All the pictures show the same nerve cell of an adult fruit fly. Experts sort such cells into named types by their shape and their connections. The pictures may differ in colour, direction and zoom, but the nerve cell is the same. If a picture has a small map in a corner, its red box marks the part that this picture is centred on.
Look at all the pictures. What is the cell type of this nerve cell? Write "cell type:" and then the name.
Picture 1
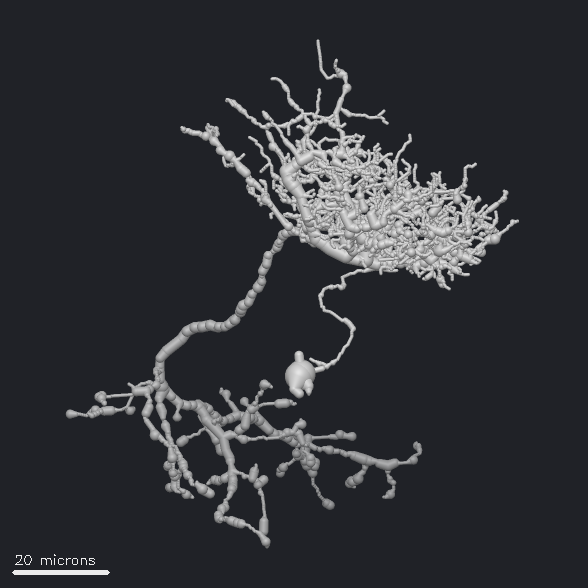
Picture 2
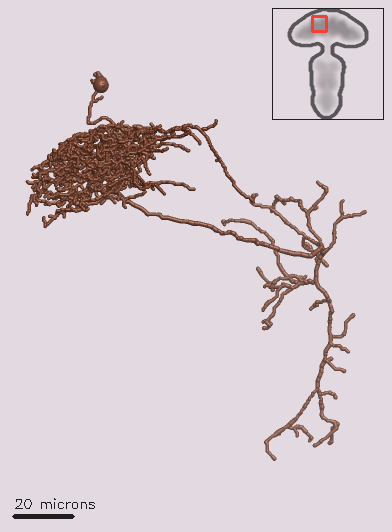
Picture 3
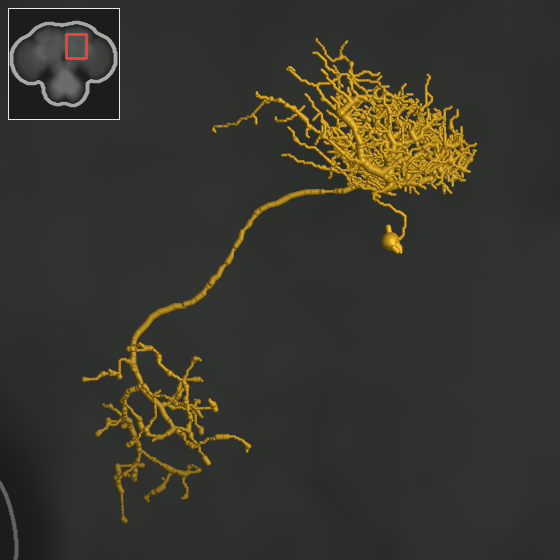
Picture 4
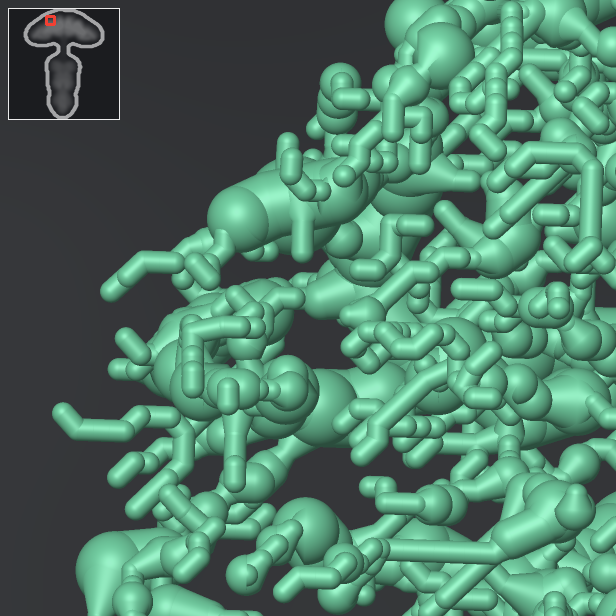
cell type: AOTU025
